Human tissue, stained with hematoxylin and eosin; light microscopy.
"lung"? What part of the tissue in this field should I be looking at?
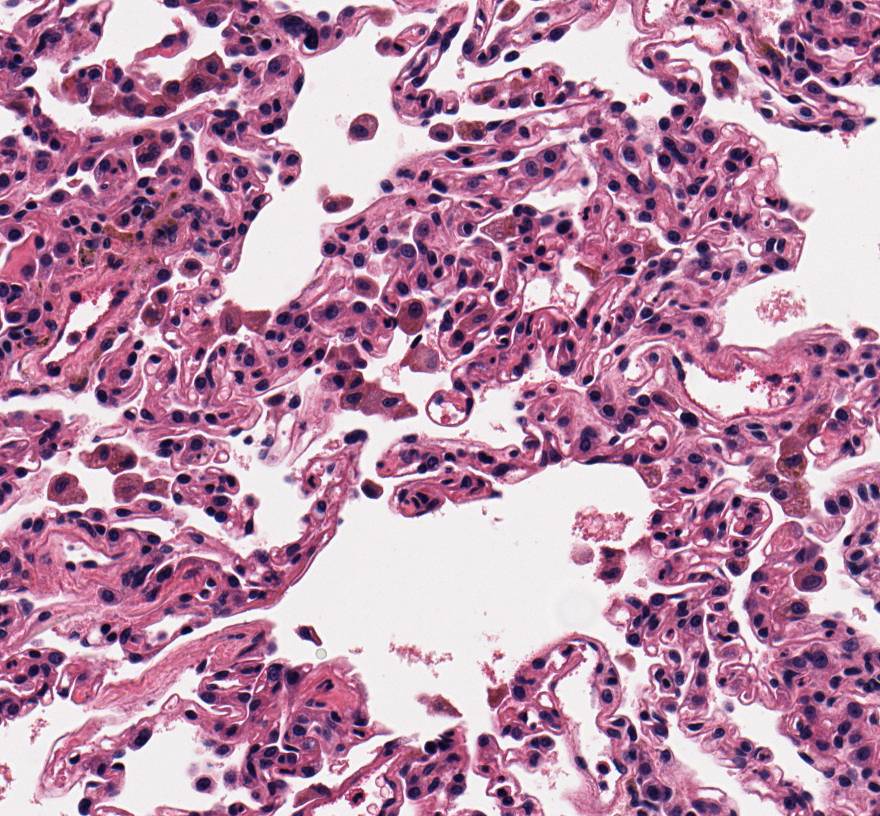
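This is lung; the pattern fits. Septa branch around irregular empty spaces, the largest in the centre and lower middle.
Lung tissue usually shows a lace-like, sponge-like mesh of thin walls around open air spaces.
The lining fits less well: plump cuboidal cells with round dark nuclei cover the septa.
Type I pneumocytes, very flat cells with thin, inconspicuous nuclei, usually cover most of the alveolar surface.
Large rounded cells with abundant pink cytoplasm lie loose in the spaces, and golden-brown granular pigment sits in some cells.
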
